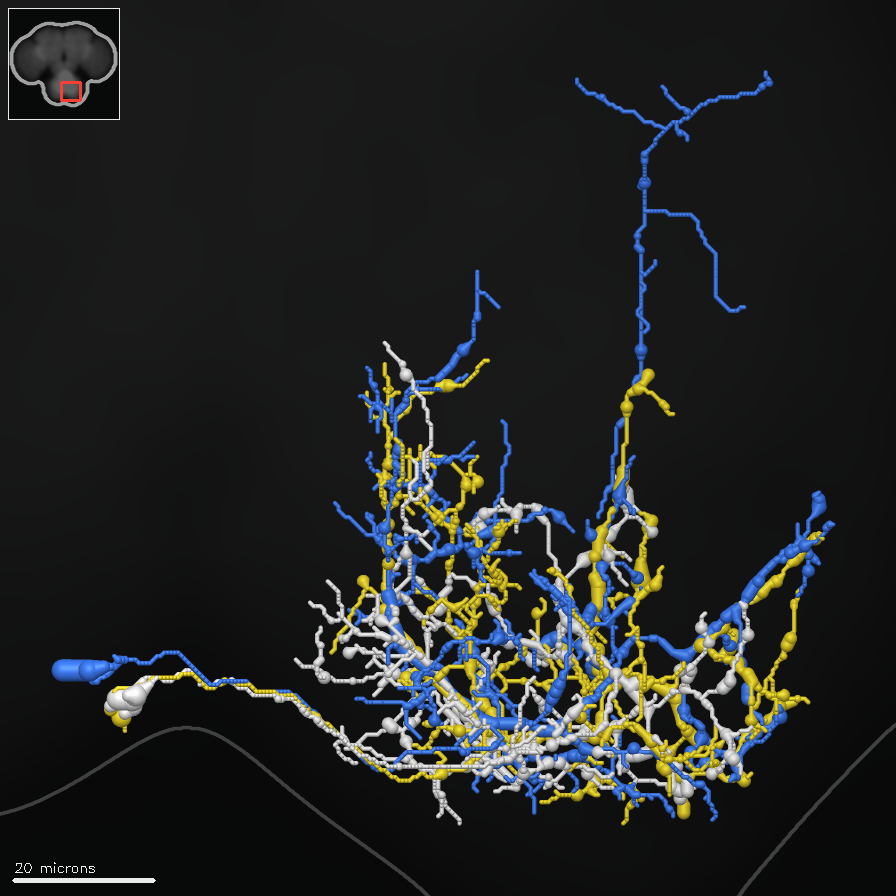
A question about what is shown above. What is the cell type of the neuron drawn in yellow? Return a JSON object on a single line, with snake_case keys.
{"cell_type": "IN13B050"}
